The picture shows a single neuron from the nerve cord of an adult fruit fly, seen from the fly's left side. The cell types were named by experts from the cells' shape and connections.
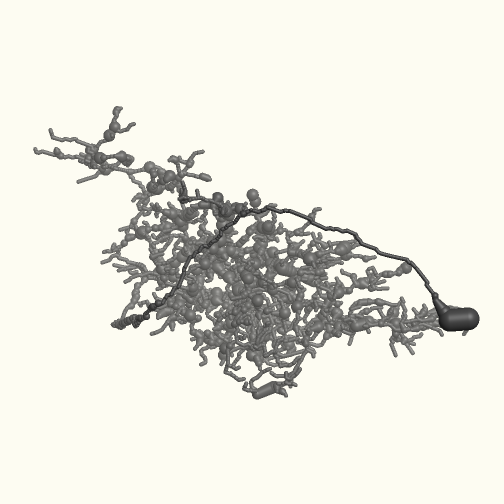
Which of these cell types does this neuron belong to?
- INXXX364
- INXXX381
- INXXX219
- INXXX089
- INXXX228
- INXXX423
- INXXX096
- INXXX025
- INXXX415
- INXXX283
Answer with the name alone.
INXXX381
